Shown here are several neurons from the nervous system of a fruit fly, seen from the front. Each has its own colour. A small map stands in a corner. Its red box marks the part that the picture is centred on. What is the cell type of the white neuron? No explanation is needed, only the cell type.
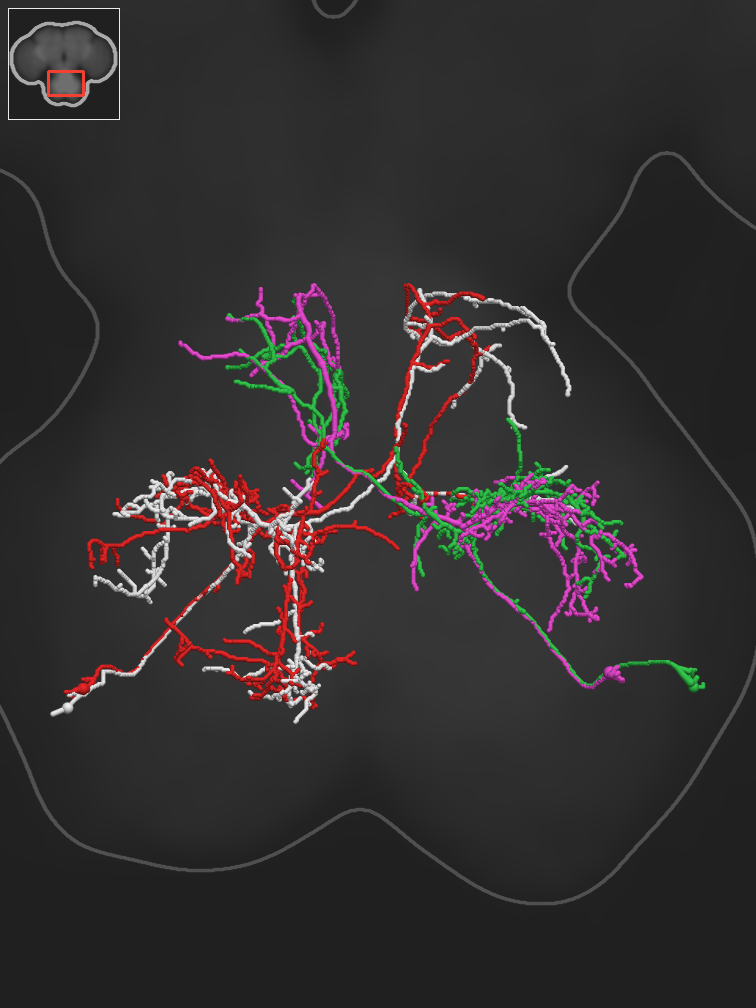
IN08B078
